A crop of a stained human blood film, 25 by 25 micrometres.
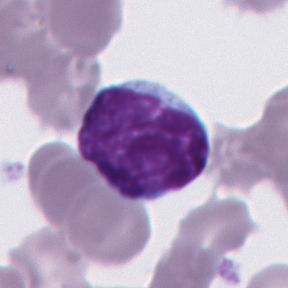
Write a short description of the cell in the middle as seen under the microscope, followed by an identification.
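Chromatin: dark purple and coarsely clumped, with paler streaks between the clumps. No nucleoli are visible in the nucleus. The cytoplasm shows no coarse granules, and the edge of the cell is smooth, without projections. This is a typical lymphocyte.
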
